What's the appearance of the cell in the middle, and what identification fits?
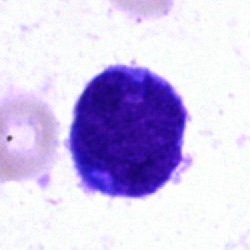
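Nearly the whole cell is taken up by the nucleus. Its chromatin is dense and dark purple, with a mottled, clumped look. Cytoplasm is scant, showing only as small paler blue patches at the cell's edge. That edge is slightly ragged rather than smooth. It is a blast.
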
